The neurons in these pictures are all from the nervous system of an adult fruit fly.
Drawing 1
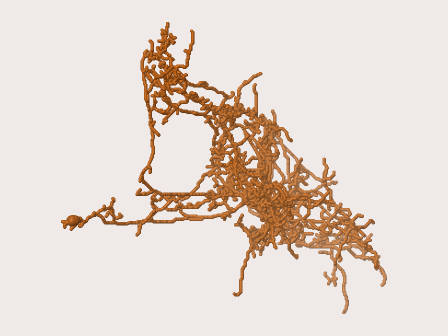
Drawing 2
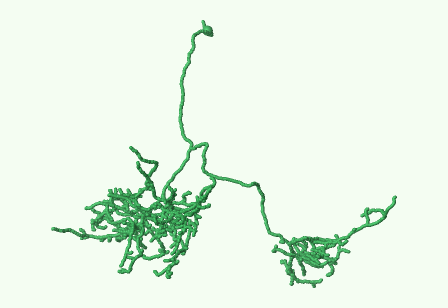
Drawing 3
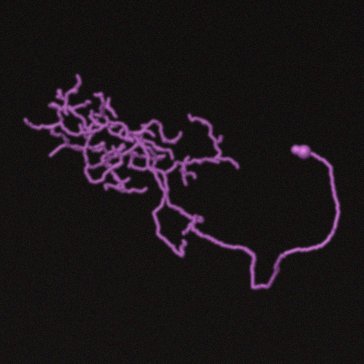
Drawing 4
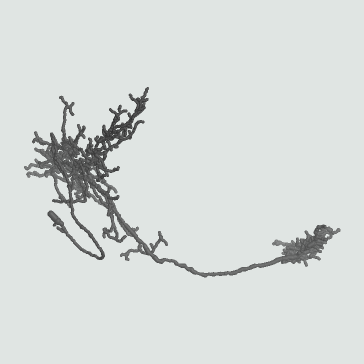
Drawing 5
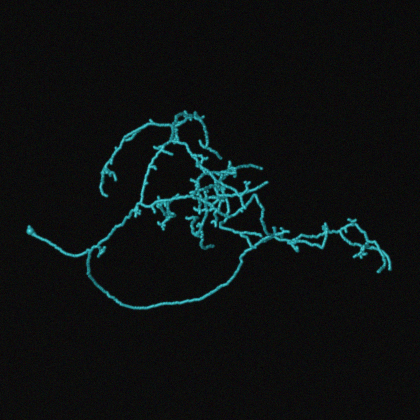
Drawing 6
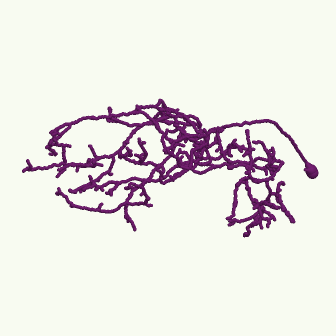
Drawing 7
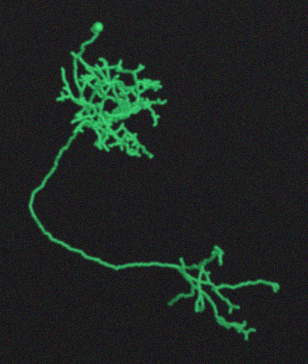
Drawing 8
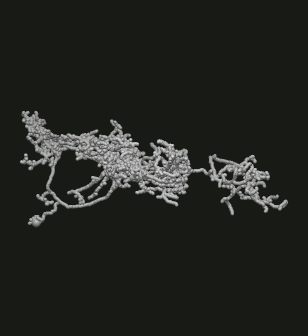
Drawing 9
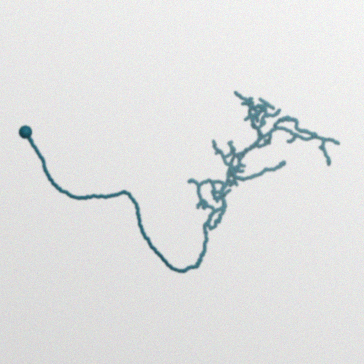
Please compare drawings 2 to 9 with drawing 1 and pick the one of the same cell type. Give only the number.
8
